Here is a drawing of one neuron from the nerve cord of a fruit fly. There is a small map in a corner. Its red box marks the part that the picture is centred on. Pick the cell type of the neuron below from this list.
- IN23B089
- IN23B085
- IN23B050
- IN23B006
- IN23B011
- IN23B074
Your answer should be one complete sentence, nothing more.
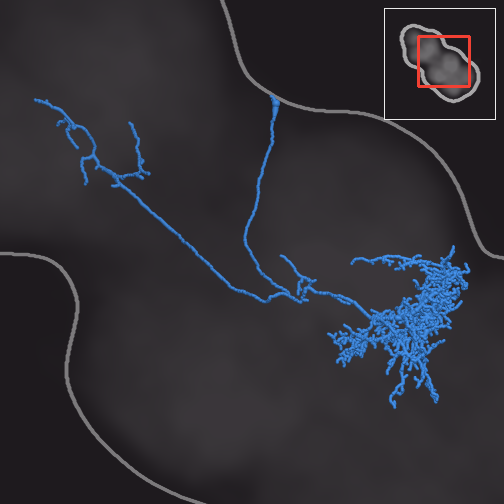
Among cell types, the one for this neuron is IN23B006.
